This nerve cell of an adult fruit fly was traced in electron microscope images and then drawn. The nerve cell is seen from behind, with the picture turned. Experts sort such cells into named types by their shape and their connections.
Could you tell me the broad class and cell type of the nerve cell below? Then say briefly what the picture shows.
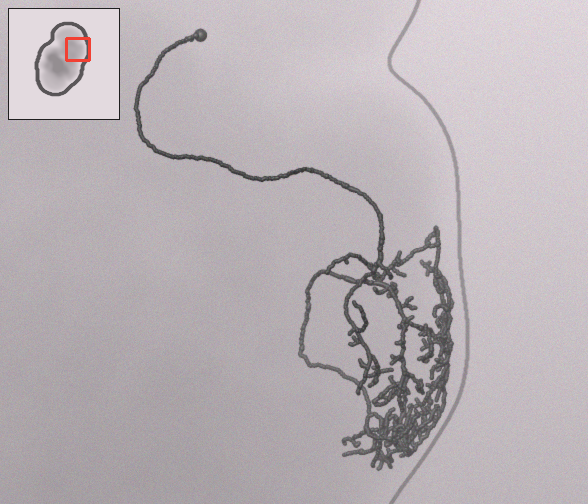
This is a central-brain intrinsic neuron. The cell type is SLP211. Dozens of branch ends can be seen. As drawn here it is taller than it is wide.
